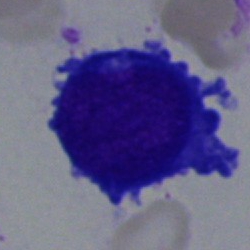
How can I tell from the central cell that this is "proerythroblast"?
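Answer: the cell is a proerythroblast. It is roughly round but has a ragged, irregular margin. Many small knob-like projections stand out from its surface, the largest on the right side. The whole cell is stained an intense dark blue-violet, and no clear vacuoles can be seen within it.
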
